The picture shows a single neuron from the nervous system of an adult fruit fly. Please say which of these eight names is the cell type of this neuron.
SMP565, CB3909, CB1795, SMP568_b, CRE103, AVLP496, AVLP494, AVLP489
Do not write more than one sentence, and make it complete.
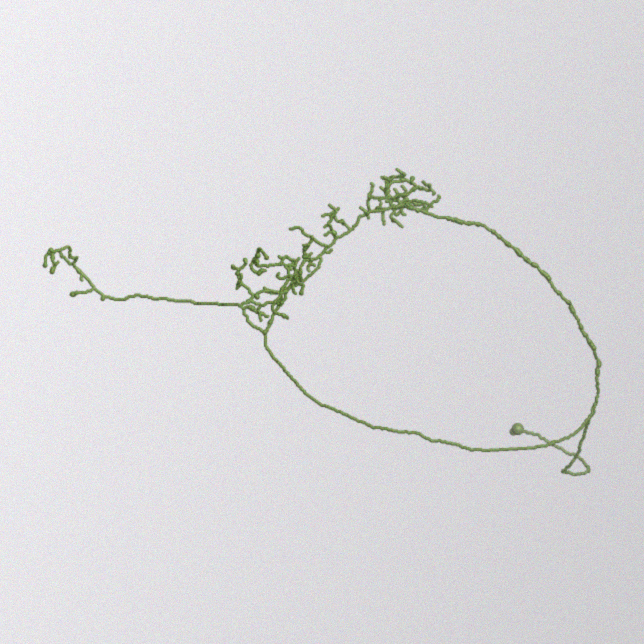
The cell type this neuron represents is CRE103.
